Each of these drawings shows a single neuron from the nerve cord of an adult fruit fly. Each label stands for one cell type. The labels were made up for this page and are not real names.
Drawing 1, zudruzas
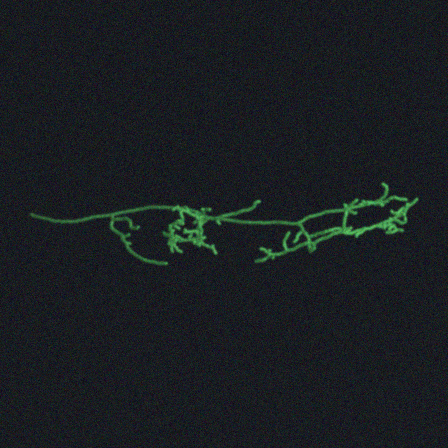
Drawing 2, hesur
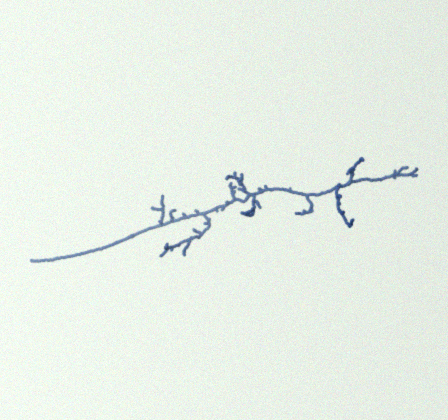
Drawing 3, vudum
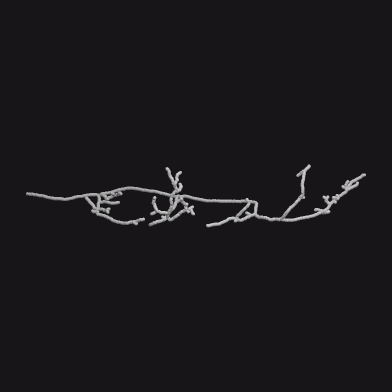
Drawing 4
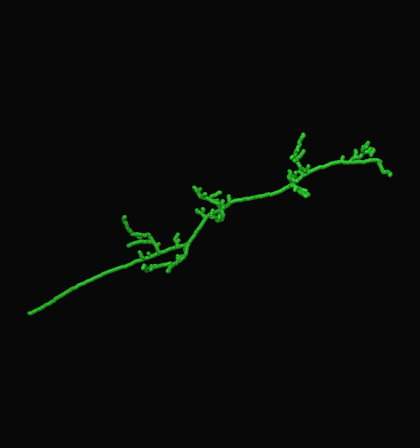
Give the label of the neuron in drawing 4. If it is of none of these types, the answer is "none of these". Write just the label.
hesur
